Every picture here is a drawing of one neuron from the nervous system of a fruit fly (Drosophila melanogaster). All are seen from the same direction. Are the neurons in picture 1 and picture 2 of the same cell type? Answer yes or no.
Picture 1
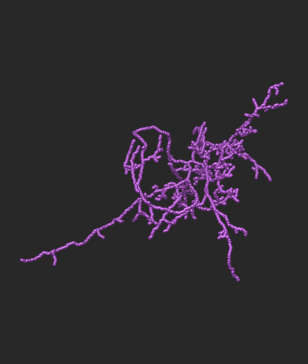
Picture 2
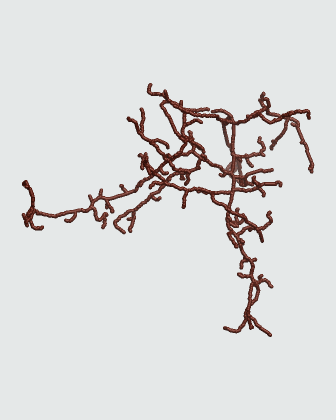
no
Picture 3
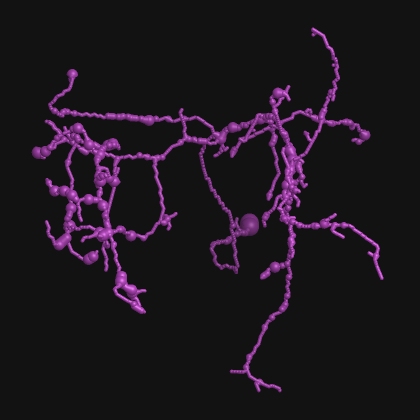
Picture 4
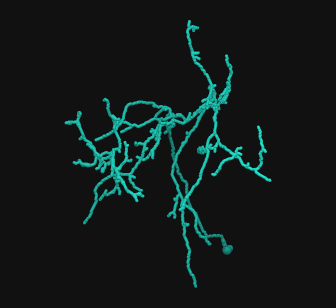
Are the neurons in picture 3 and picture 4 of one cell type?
yes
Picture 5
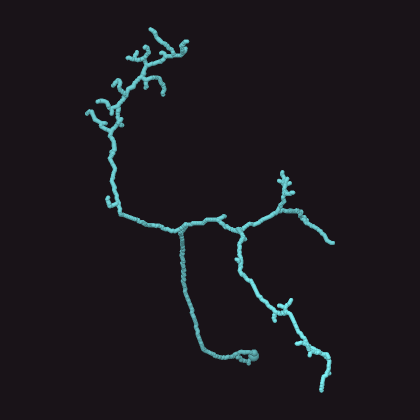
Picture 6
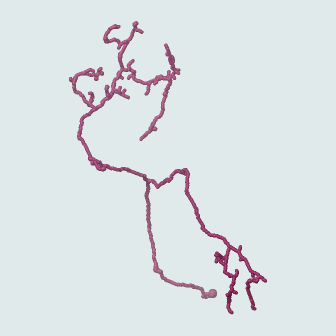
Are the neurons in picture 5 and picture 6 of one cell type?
yes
